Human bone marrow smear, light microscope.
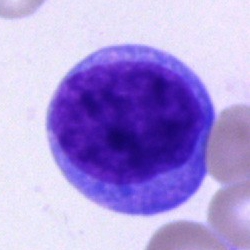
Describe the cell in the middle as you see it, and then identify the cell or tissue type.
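Most of this cell is taken up by a nucleus that sits toward its top. A modest rim of blue cytoplasm surrounds it, with the widest band lying below the nucleus. This is a blast.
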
